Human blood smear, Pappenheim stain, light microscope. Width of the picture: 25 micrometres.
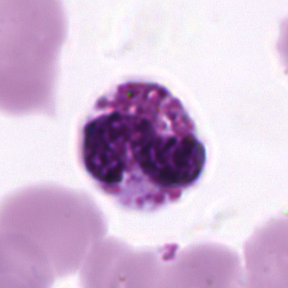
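Eosinophil, the nucleated cell at the centre of a stained peripheral blood smear. Its outline is roughly round and smooth. The nucleus is split into two large lobes lying side by side, one on the left and one on the right. No nucleoli are visible.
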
